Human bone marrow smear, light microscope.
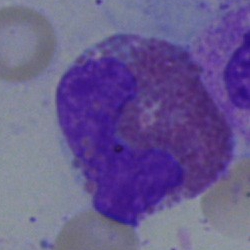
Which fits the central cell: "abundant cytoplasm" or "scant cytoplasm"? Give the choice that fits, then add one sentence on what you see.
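Abundant cytoplasm. The cytoplasm is abundant and fills the hollow of the curved nucleus.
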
